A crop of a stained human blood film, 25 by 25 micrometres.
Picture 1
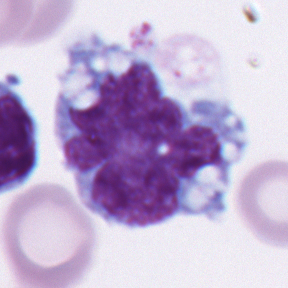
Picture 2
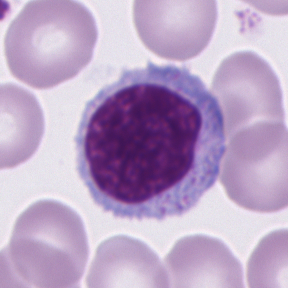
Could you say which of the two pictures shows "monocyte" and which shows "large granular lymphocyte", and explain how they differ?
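Picture 1 shows a monocyte, and picture 2 shows a large granular lymphocyte. The monocyte has an irregular, bumpy outline, whereas the large granular lymphocyte is roughly round with a ragged, fuzzy edge. Many clear vacuoles lie in the monocyte's cytoplasm around the edge of the nucleus, while none are seen in the large granular lymphocyte.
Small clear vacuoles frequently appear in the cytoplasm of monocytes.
The monocyte's cytoplasm is pale greyish blue and carries no coarse coloured granules.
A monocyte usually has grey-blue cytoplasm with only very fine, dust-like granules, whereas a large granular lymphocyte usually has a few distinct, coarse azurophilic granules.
The nucleus of the large granular lymphocyte is a single rounded mass with no lobes or deep notch, and its dark purple chromatin is coarsely clumped, with paler patches between the clumps.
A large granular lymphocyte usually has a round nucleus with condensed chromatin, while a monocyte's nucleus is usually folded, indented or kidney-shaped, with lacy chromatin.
No nucleoli are visible in the nucleus of the large granular lymphocyte.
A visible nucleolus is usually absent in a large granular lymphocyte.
That cell is about 14 micrometres across, and its nucleus, about 11 by 10 micrometres, fills about 60% of the cell's area. Red cells surround the large granular lymphocyte on all sides, and a small pinkish-purple granular fragment sits just above the top edge of the monocyte.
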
